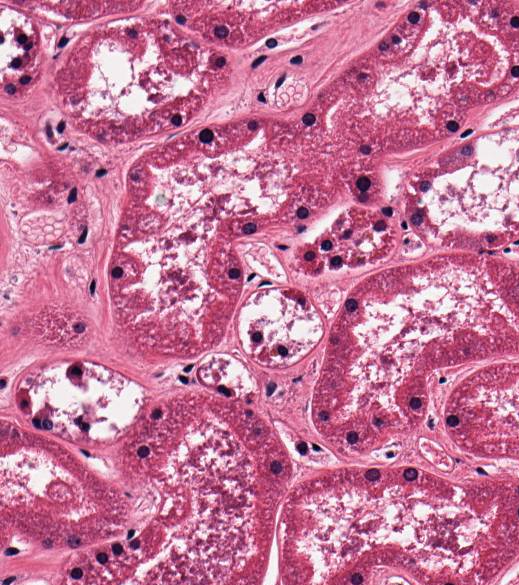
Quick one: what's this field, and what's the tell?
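This field shows the cortical labyrinth of the kidney. Closely packed tubules fill it, cut in cross and oblique section, with only thin strands of stroma between them.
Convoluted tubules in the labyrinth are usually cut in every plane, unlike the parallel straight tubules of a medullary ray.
Their lining is one layer of tall cuboidal cells with abundant granular eosinophilic cytoplasm.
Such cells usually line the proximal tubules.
The round dark nuclei sit mostly basally, and the luminal cytoplasm is frothy and lacy.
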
